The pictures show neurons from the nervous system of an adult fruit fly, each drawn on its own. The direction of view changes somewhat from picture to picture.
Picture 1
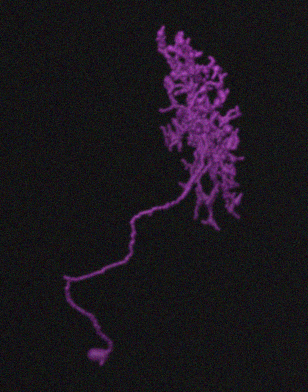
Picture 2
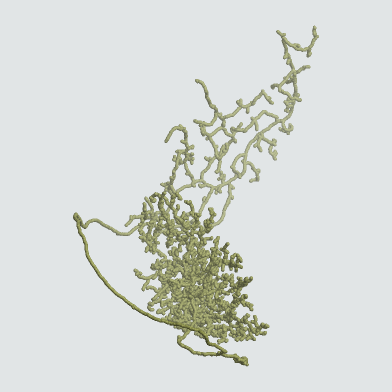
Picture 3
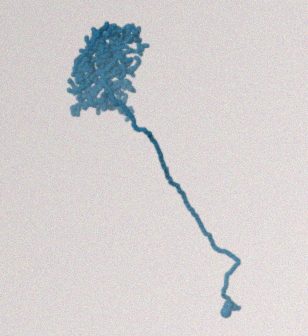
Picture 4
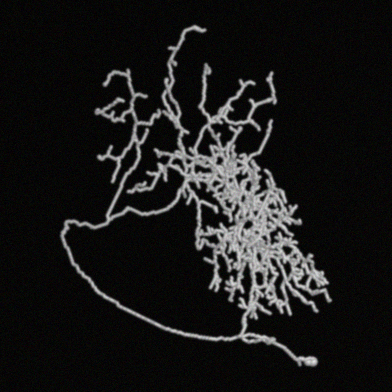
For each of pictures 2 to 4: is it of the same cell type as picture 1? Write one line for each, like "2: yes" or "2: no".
2: no
3: yes
4: no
